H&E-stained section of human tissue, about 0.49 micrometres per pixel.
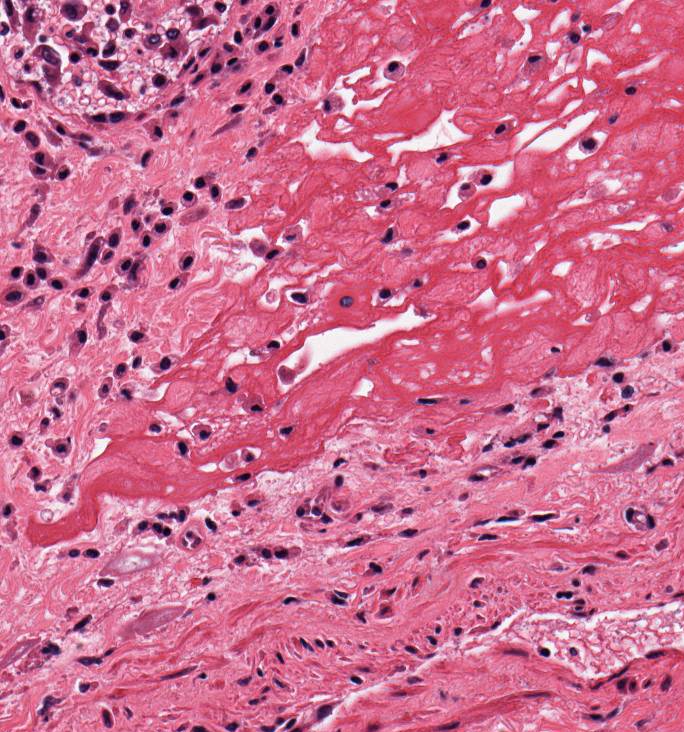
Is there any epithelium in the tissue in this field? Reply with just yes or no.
No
